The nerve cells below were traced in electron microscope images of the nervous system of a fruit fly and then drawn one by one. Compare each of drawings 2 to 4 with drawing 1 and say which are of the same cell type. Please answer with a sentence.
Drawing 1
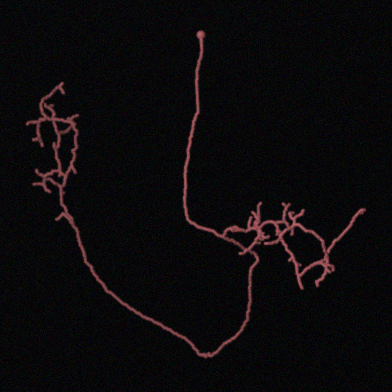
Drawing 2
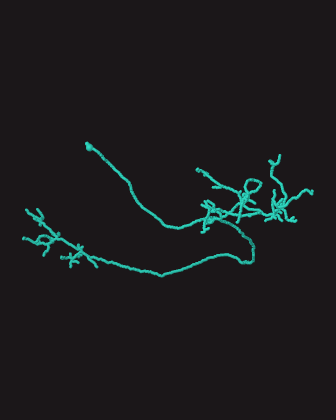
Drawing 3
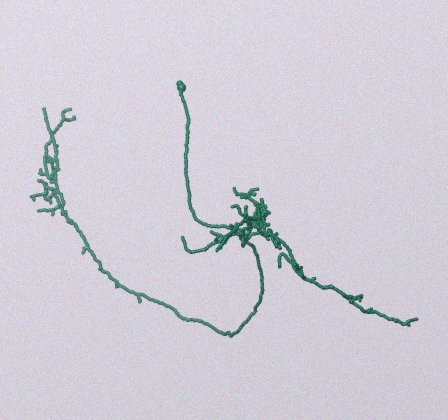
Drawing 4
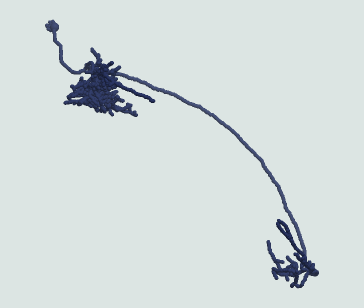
Drawing 2 and drawing 3 are of the same cell type.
